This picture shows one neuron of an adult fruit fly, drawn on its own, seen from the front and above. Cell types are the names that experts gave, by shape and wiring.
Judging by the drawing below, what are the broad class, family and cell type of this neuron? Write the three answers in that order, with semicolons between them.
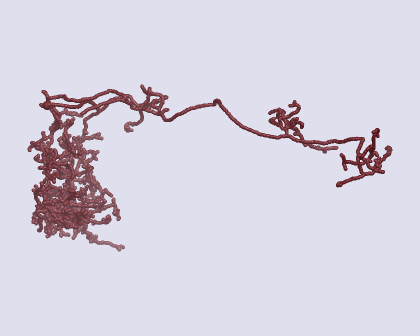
central-brain intrinsic neuron; hemilineage VLPd1; AVLP033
